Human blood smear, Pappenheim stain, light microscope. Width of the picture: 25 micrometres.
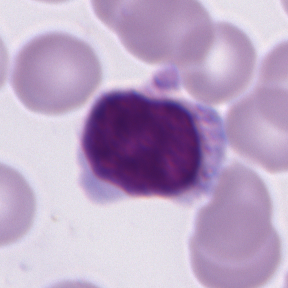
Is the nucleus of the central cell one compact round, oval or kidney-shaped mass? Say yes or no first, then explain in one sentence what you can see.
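Yes. The nucleus is a rounded oval with somewhat flattened sides and no lobes.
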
